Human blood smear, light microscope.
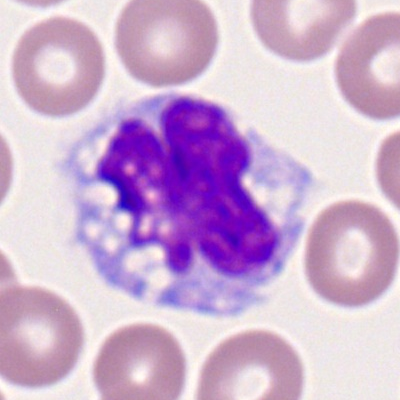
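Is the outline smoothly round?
No, it is irregular and somewhat angular.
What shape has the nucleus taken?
It is large and folded into irregular lobes.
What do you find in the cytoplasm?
Many small, round, clear vacuoles, mostly on the left, and no coarse dark or orange granules.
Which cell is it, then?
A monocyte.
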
